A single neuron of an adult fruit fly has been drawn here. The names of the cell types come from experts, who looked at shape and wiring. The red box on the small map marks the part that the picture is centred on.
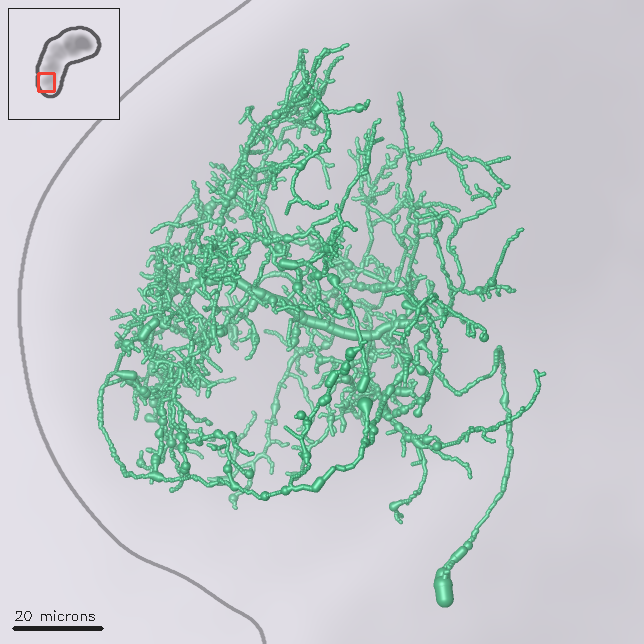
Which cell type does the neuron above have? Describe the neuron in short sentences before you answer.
By the scale bar it is about 130 microns tall in this view. More than a hundred branch ends can be seen. This is a nerve-cord intrinsic neuron. The cell type is IN03A014.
